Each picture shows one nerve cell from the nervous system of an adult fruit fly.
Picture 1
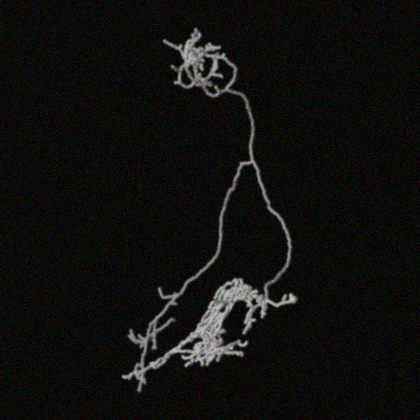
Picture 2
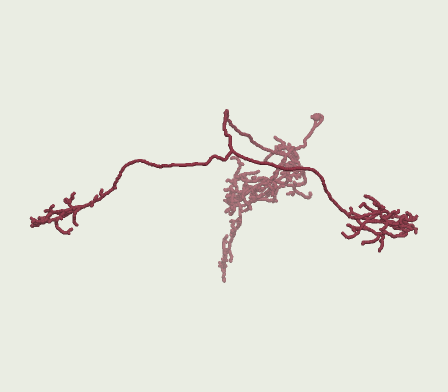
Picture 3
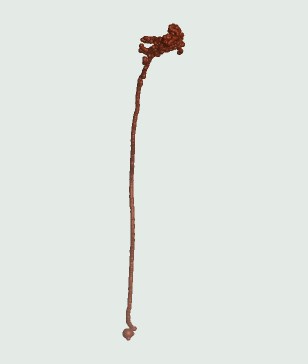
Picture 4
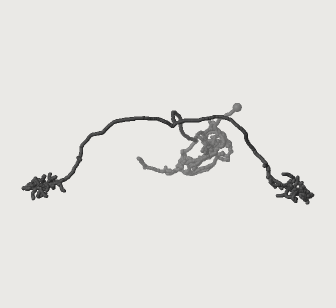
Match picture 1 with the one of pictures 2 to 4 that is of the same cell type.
2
